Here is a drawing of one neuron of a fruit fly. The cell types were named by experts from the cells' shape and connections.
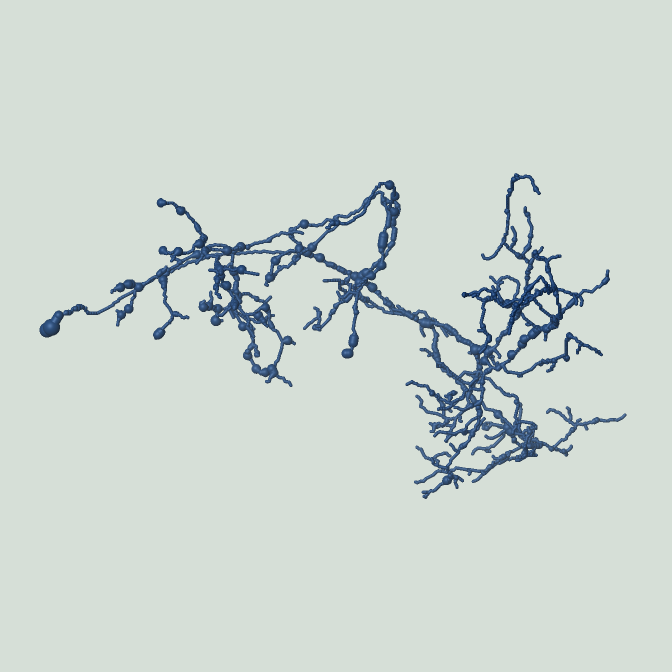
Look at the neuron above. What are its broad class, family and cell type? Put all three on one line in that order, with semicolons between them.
central-brain intrinsic neuron; hemilineage LALa1_anterior; WED015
